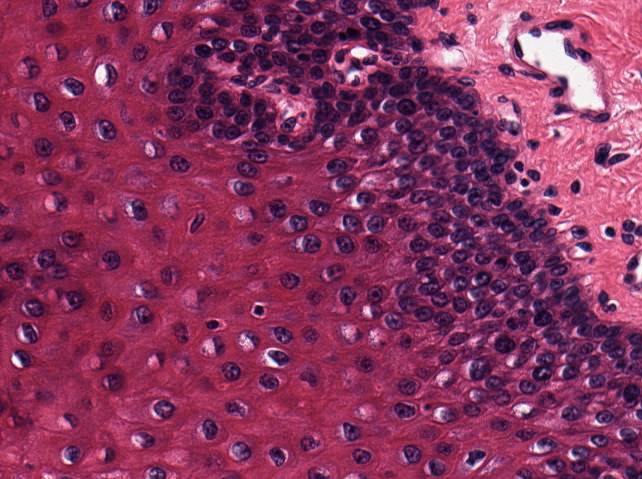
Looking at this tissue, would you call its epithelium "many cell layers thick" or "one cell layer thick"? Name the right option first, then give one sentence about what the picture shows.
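Many cell layers thick. Stratified squamous epithelium fills most of the field, with connective tissue only at the upper right.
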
